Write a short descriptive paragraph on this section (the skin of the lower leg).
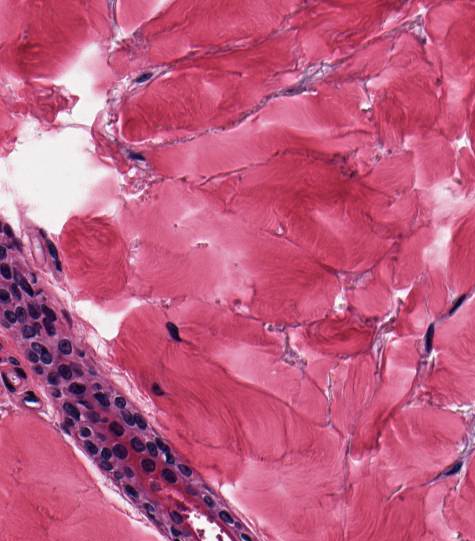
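The fibres, as I look, have angular, irregular outlines and differ in size. Their cytoplasm is strongly eosinophilic, with fine parallel fibrillar streaking. I find nuclei sparse, lying as dark elongated bodies at the fibre edges. Then, in the lower left, a band of densely packed small round dark nuclei runs diagonally up toward the left edge.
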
